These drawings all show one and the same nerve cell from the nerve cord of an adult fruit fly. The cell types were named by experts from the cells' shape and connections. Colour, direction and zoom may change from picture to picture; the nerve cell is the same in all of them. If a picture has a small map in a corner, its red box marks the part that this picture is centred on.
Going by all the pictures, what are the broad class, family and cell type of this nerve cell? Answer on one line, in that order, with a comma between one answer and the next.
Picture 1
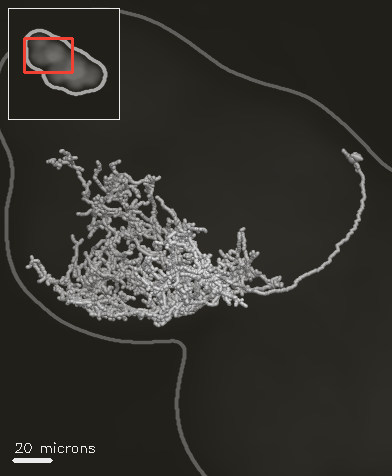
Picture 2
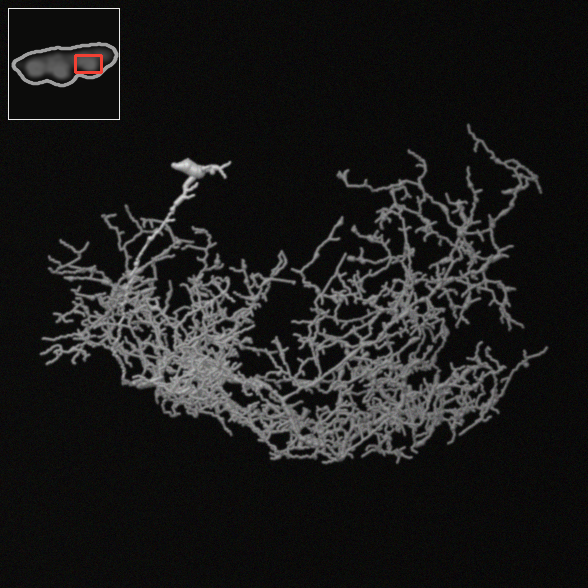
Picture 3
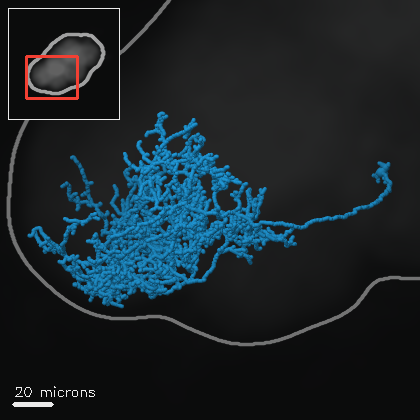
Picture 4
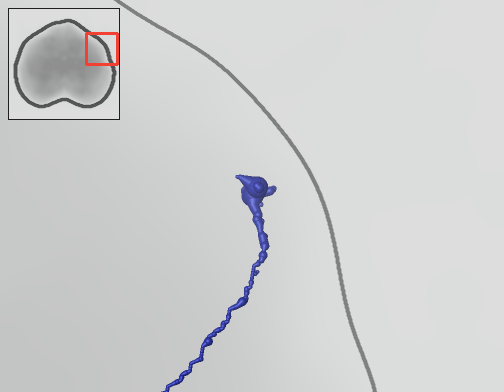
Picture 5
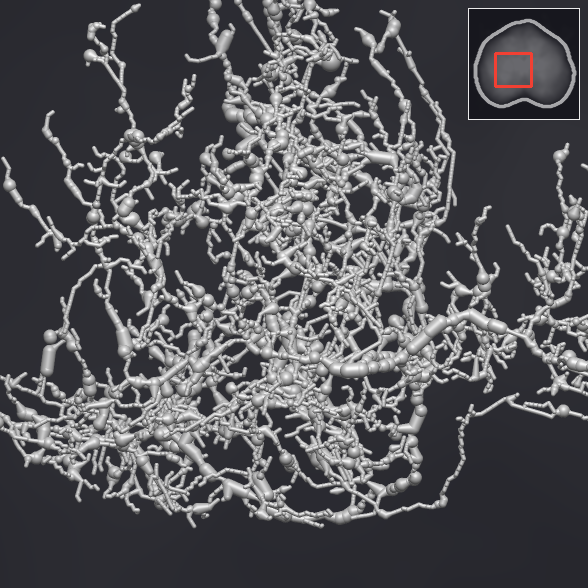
nerve-cord intrinsic neuron, hemilineage 09B, IN09B005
